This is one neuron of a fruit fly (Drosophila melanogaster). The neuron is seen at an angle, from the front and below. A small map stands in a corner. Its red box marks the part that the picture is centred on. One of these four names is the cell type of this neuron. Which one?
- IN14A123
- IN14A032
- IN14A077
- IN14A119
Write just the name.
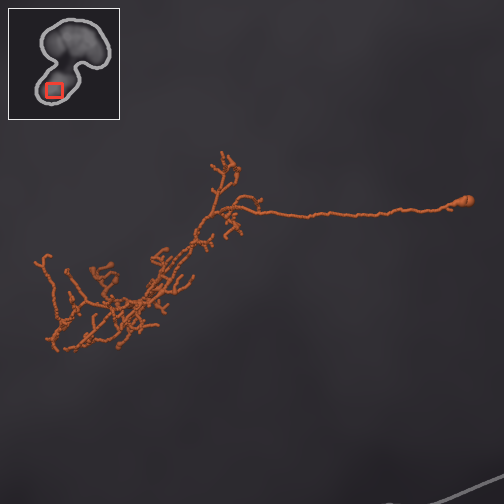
IN14A077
